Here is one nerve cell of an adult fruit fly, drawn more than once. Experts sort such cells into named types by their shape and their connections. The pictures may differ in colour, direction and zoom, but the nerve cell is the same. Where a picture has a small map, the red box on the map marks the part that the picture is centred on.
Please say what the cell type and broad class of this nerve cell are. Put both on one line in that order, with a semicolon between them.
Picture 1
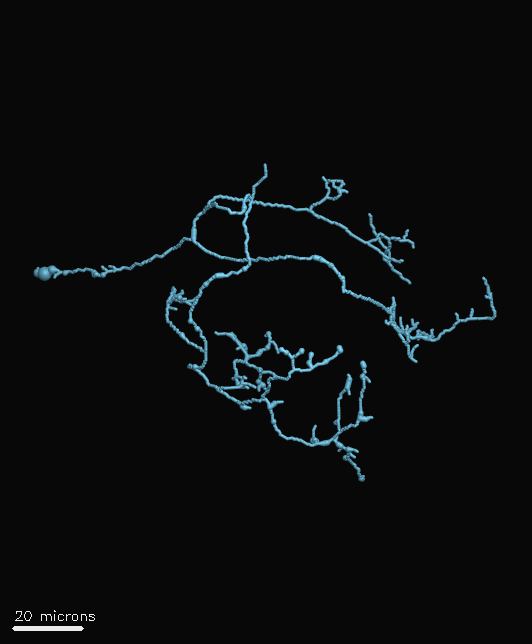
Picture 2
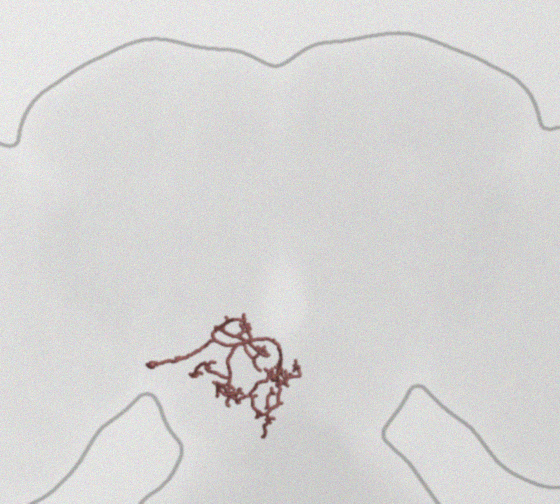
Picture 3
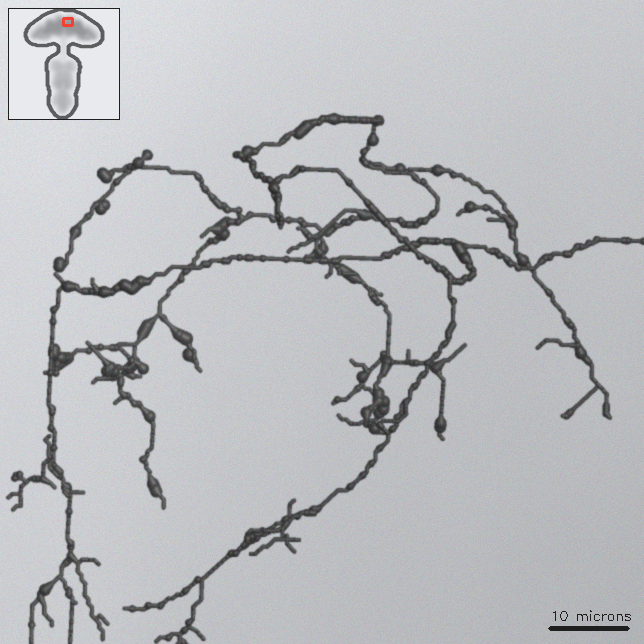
GNG274; central-brain intrinsic neuron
